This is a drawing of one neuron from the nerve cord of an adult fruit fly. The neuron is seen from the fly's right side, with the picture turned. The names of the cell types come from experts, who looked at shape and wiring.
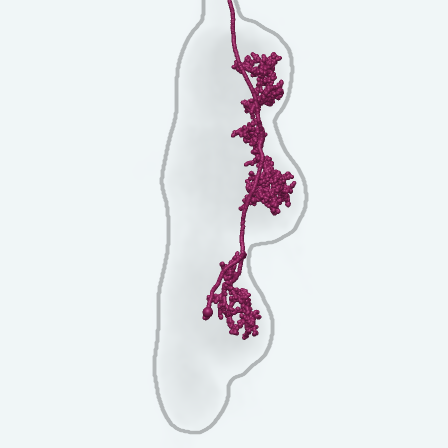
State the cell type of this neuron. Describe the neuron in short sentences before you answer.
As drawn here it is more than twice as tall as it is wide. It is an ascending neuron. It is of cell type AN09B003.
